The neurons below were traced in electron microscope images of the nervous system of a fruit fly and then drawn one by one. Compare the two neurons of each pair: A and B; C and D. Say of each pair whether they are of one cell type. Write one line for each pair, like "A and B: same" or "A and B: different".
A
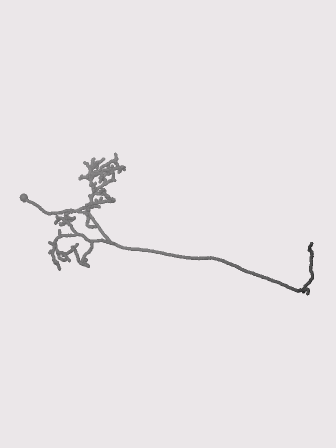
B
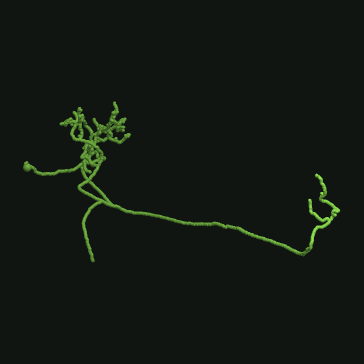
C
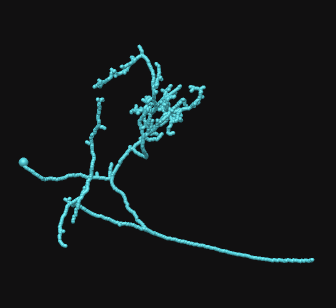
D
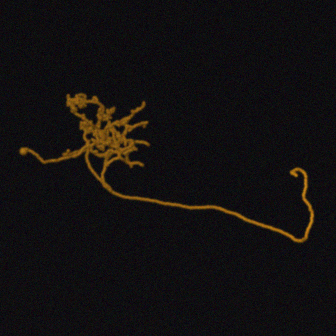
A and B: same
C and D: different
